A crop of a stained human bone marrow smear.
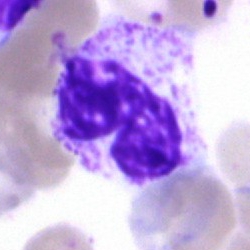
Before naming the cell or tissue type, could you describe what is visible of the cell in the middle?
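Chromatin is checked first: dark purple and dense, with a few small paler patches. No distinct nucleoli are visible. The cytoplasm is pale lavender, and its rim is widest above the nucleus. It is a segmented neutrophil.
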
